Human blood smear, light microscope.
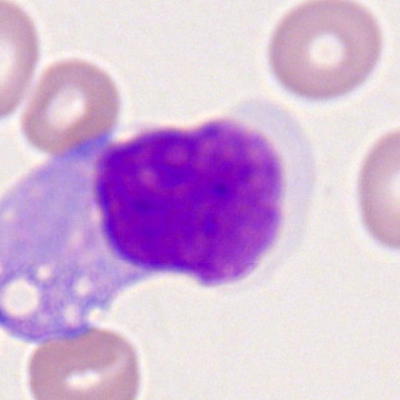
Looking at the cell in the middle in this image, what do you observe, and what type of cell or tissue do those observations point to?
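Several small pale spots show within the nucleus. Pale blue-lilac cytoplasm extends broadly to the left of the nucleus, with clear round vacuoles clustered in its lower left part. On the upper right, a very pale, nearly colourless zone of cytoplasm borders the nucleus. The cell in the middle is a monocyte.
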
